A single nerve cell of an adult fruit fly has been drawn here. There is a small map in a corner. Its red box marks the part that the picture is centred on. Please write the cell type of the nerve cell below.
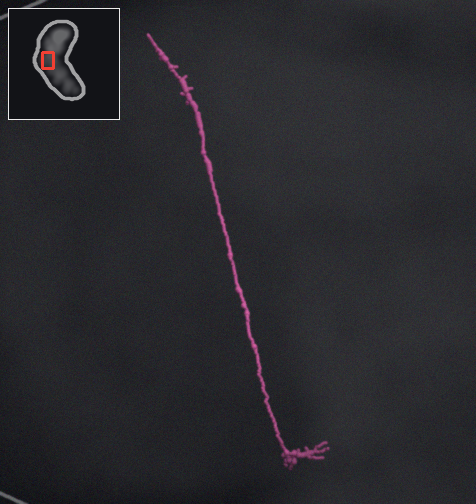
L3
